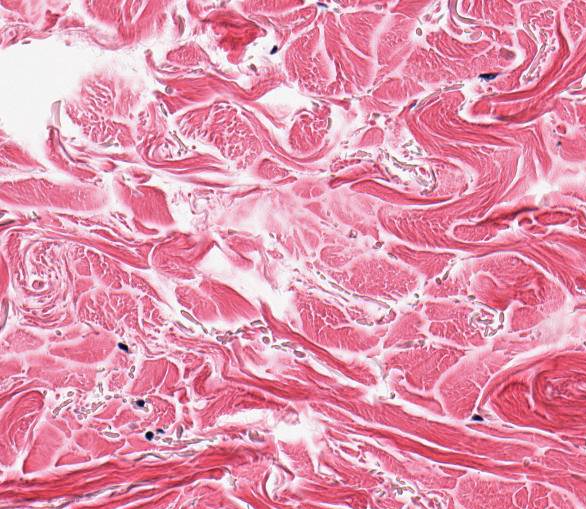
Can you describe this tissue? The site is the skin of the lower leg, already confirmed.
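Take in the whole field: it is filled with pink fibre bundles running in many different directions. Notice how bright a pink they stain, everywhere you look. Now search for nuclei between the bundles; you'll find very few, only a handful of small dark dots scattered here and there. And you won't find any fat cells in this field.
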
